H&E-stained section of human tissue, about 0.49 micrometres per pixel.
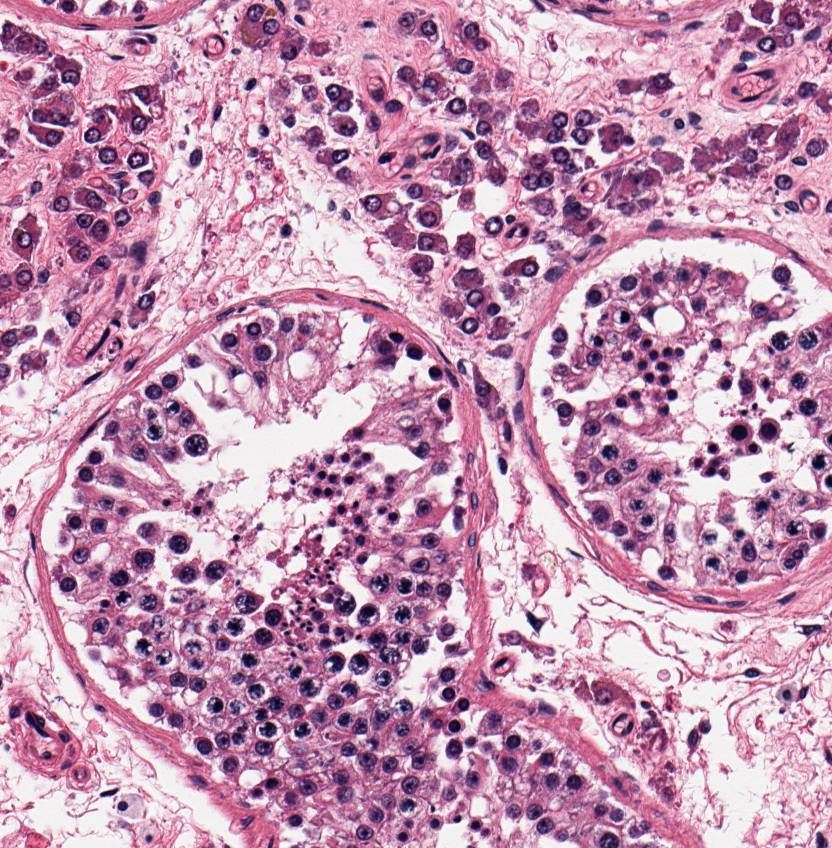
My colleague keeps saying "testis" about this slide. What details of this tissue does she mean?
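This is testis. Look first at the tubules: several layers of rounded germ cells with round dark nuclei, many with coarse clumped chromatin.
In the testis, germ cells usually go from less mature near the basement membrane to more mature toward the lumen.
That fits the small, dense, dark nuclei clustered centrally, near the irregular lumen.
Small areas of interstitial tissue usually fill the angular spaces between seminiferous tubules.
Across the upper part, between the tubules, crowded clusters of polygonal cells with ample pink-purple cytoplasm and round nuclei match that.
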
